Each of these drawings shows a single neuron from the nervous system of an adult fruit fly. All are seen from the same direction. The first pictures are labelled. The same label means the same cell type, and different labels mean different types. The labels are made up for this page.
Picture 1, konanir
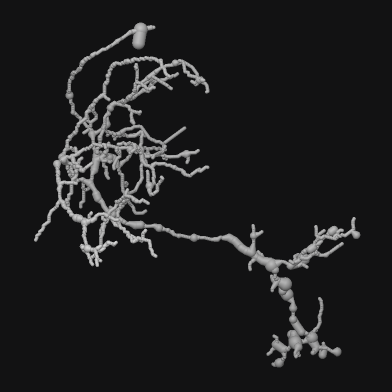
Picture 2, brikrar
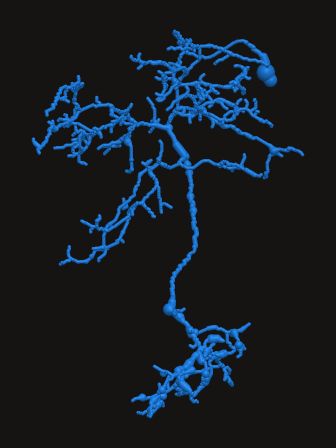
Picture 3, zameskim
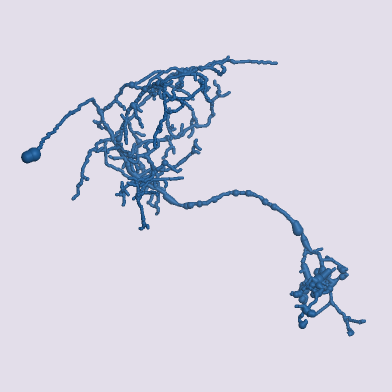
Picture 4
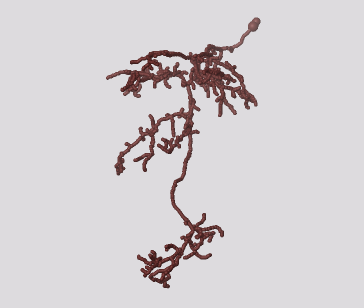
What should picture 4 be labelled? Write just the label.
brikrar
